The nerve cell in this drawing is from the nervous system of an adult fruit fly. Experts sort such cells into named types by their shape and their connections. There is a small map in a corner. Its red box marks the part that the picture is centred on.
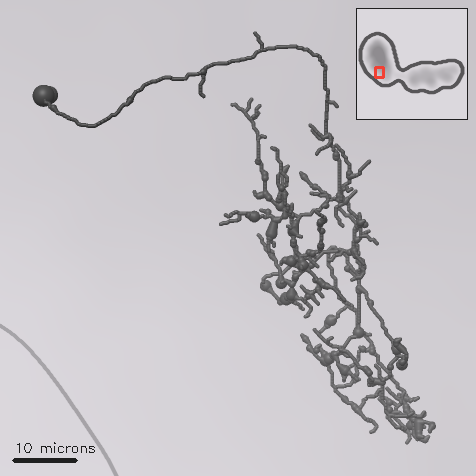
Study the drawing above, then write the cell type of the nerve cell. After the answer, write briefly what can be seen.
Its cell type is Cm7. Its broad class is optic-lobe intrinsic neuron. The cell body can be seen at the upper left of the picture. By the scale bar it is about 65 microns tall in this view. The picture shows dozens of branch ends.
